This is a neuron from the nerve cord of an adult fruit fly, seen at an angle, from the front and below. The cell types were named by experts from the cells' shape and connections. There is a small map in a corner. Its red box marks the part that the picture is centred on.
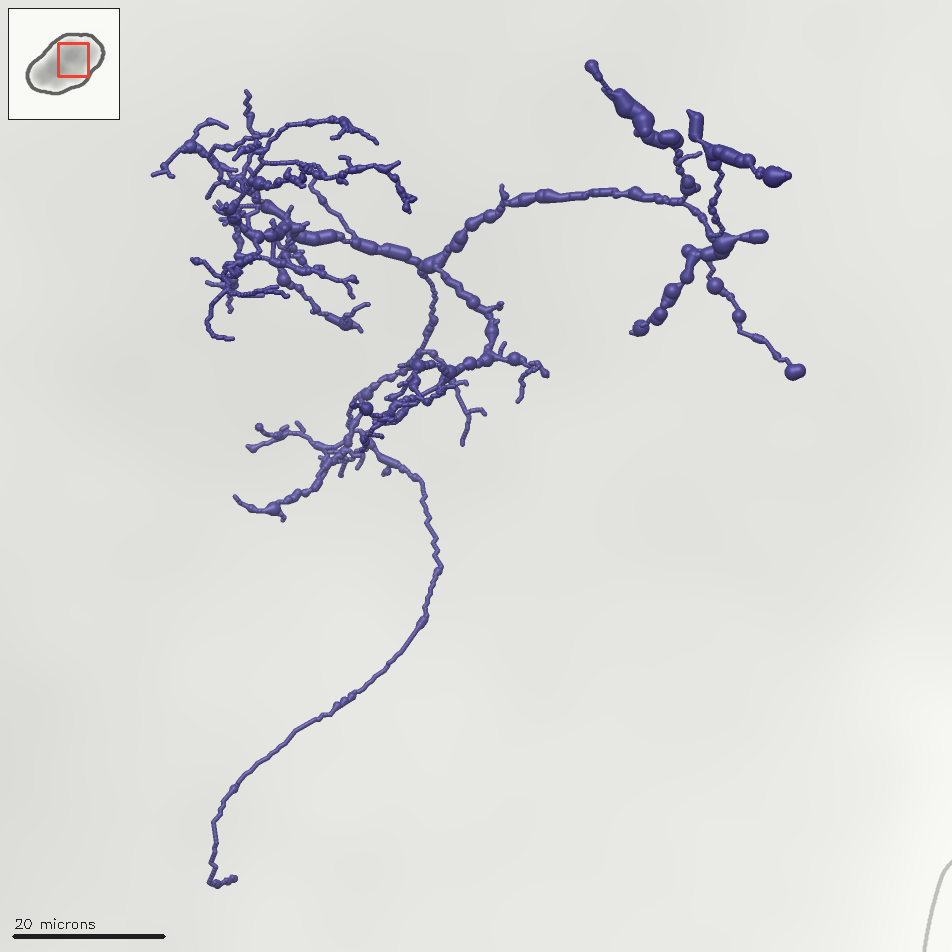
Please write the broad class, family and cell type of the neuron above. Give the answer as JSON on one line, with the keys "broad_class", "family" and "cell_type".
{"broad_class": "nerve-cord intrinsic neuron", "family": "hemilineage 03B", "cell_type": "IN03B073"}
